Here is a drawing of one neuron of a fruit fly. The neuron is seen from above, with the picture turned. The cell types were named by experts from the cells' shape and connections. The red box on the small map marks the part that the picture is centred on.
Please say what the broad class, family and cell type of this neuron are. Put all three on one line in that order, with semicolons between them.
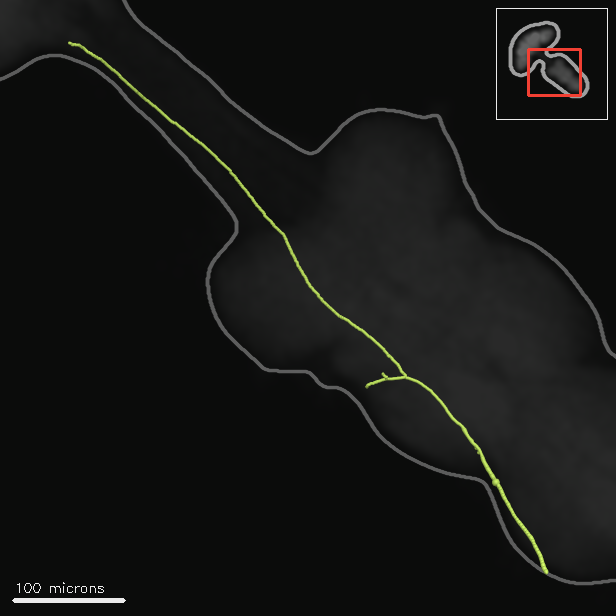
sensory neuron ascending to the brain; class mechanosensory proprioceptive; SApp01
